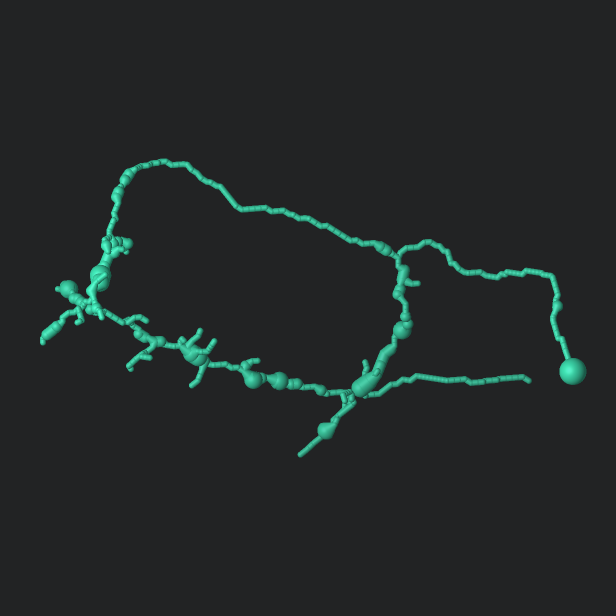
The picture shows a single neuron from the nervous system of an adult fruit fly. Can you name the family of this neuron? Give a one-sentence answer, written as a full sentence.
This neuron is within the family Mi.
